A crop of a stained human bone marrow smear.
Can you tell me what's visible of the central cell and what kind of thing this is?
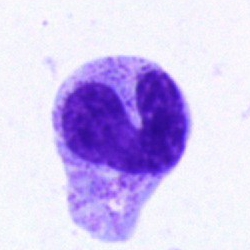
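Above, the cell is rounded; below, it draws out into a broad tapering extension. A deep notch enters the nucleus from the top, giving it a heart-like shape. The chromatin is dense and dark purple, and no distinct nucleolus is visible. The cell is a band neutrophil.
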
